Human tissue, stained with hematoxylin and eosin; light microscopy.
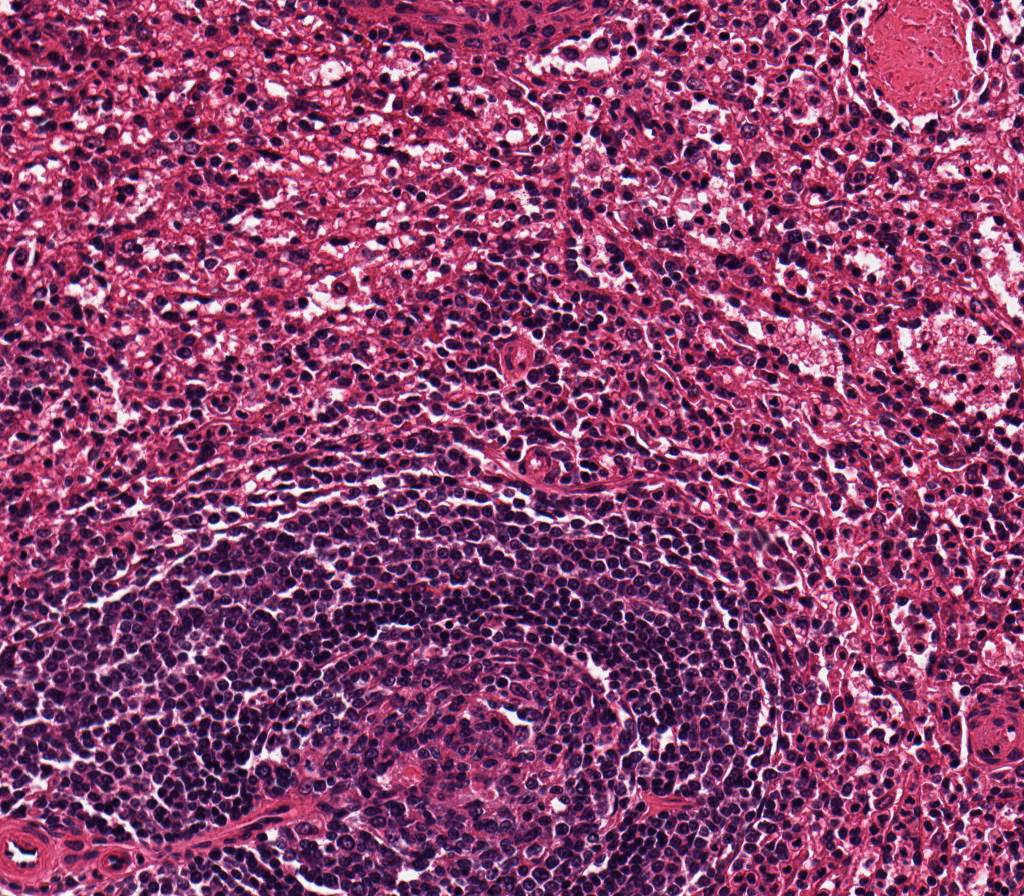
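Spleen, haematoxylin and eosin. The lower aggregate consists of small lymphocytes with round, dark nuclei and scant cytoplasm; toward its upper and right edges they form curved, concentric rows. Above, paler, loosely cellular tissue contains many thin-walled vascular spaces. A rounded, homogeneous pink structure occupies the top right corner.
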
